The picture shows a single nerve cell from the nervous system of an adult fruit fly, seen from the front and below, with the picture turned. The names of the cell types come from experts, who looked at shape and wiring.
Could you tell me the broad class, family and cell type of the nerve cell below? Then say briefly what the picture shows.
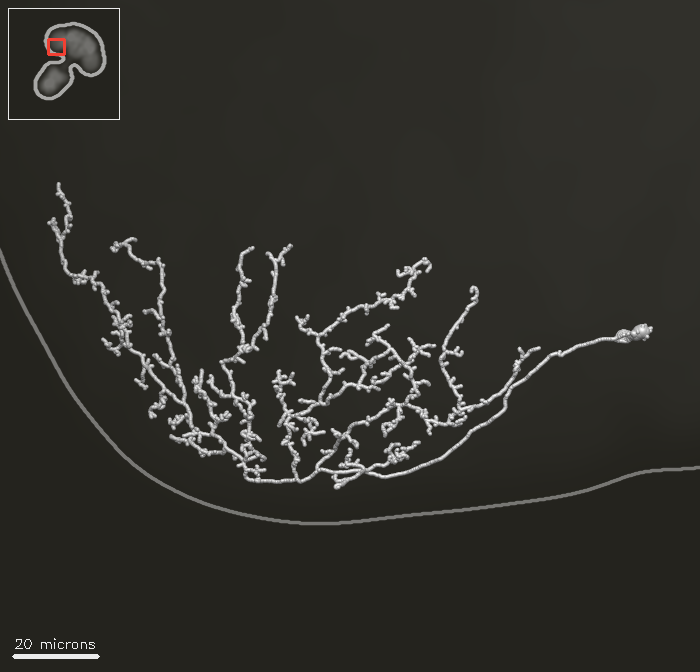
It is an optic-lobe intrinsic neuron. Its family is Cm. It is of cell type Cm11b. The cell body is on the right of the picture. From left to right in the picture it spans about 140 microns. The picture shows dozens of branch ends.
